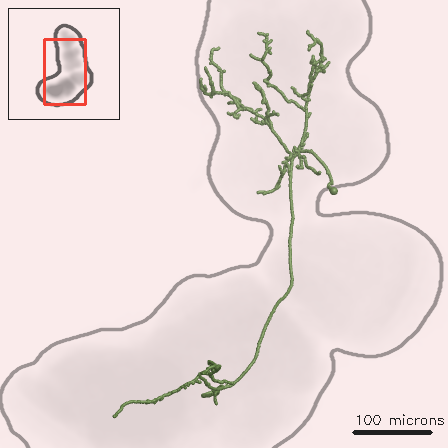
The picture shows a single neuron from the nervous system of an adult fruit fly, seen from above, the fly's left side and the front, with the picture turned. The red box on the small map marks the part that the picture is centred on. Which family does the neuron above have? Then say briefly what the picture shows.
The family is hemilineage 08B. Its broad class is ascending neuron. Its cell body lies on the right of the picture. From top to bottom in the picture it spans about 500 microns.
